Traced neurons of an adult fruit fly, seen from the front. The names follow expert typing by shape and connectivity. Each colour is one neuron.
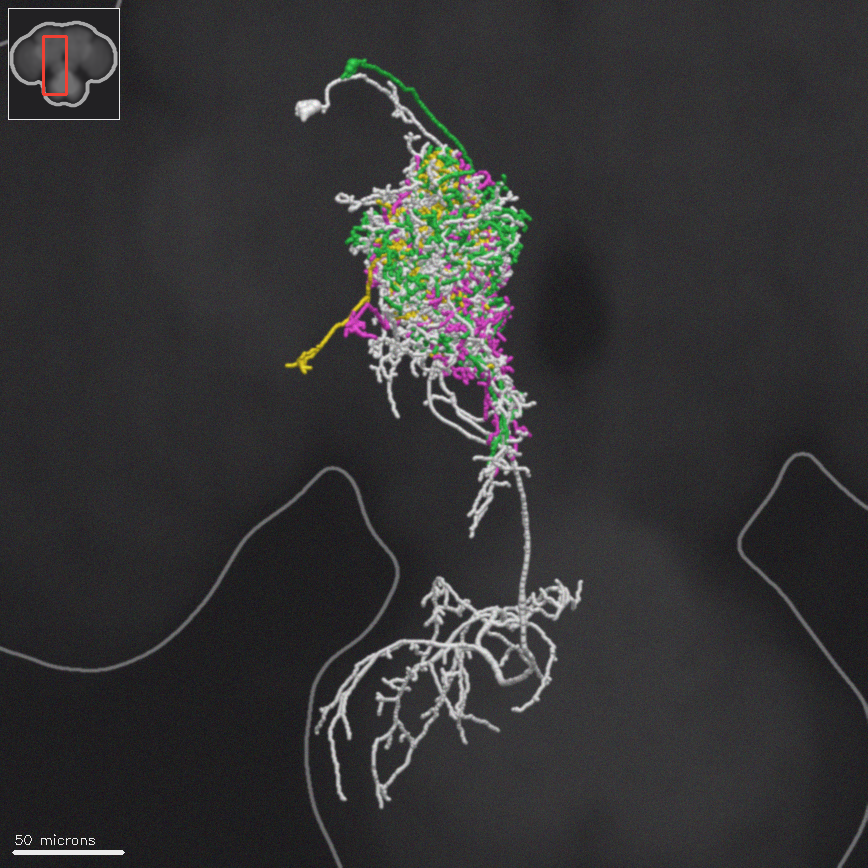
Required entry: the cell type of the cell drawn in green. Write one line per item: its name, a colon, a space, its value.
cell type: LAL018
